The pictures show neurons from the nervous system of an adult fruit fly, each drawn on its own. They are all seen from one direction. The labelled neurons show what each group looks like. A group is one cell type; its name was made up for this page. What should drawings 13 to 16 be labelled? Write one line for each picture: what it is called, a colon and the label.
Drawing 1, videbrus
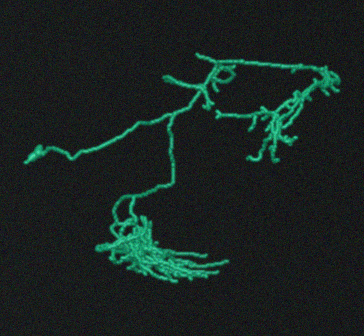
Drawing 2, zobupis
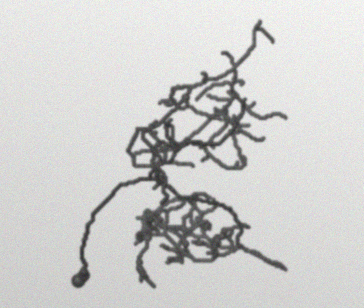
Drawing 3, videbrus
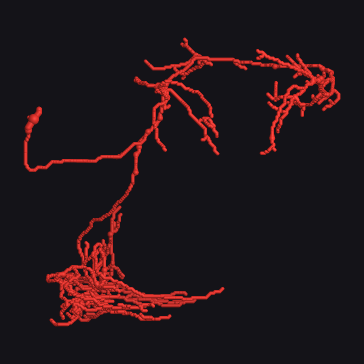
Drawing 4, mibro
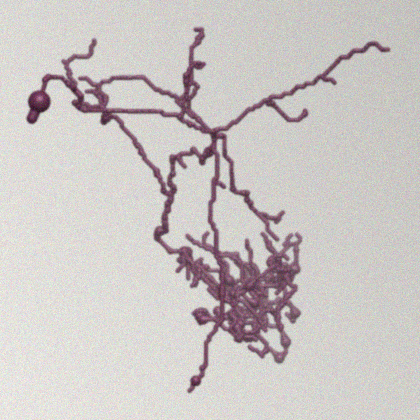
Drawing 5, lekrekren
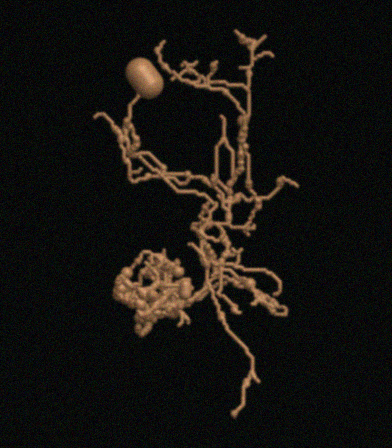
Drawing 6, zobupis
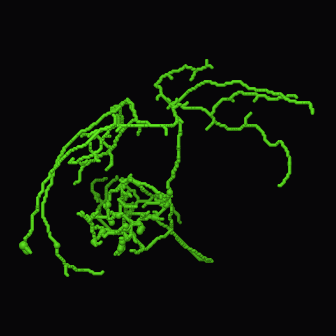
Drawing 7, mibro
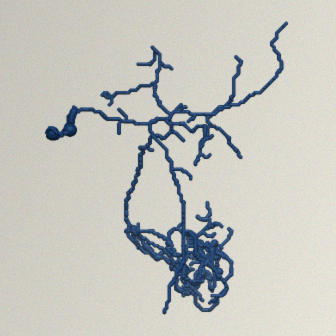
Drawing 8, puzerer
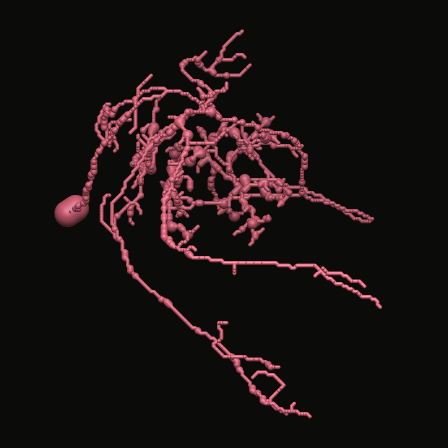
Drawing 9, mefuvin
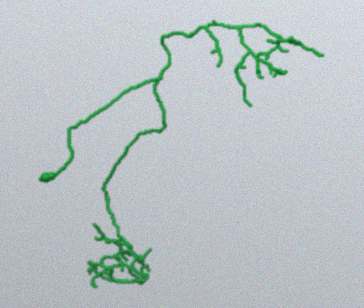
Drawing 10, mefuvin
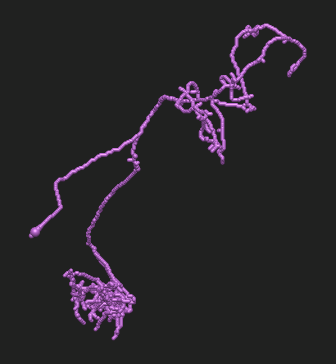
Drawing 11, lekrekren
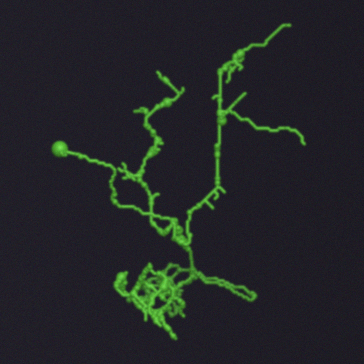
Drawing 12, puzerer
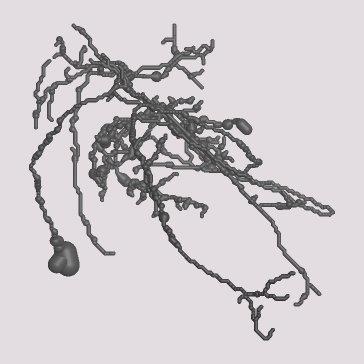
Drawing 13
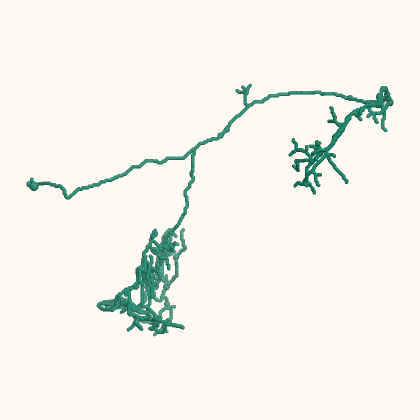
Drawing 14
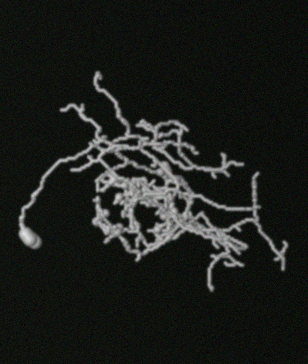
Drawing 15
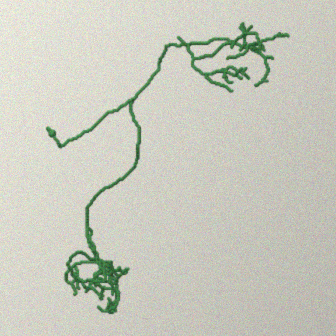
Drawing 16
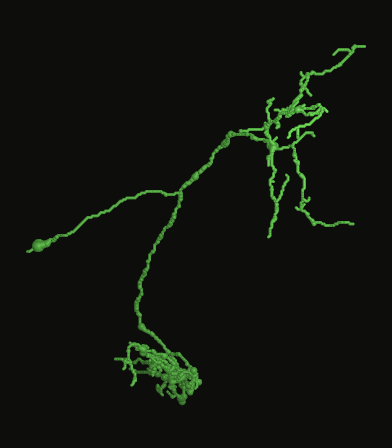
13: videbrus
14: zobupis
15: mefuvin
16: mefuvin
